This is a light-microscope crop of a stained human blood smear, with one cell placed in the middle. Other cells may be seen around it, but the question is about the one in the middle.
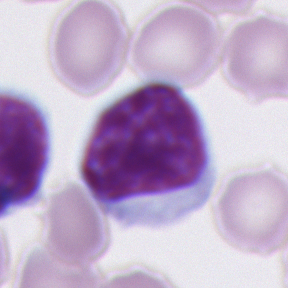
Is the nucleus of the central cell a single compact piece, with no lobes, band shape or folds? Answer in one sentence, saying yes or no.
Yes, the cell's nucleus is compact, undivided and round, oval or kidney-shaped.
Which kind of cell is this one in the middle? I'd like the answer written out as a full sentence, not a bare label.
Here the cell in the middle is a typical lymphocyte.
